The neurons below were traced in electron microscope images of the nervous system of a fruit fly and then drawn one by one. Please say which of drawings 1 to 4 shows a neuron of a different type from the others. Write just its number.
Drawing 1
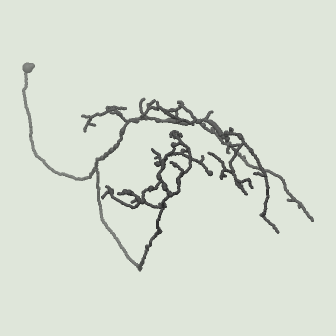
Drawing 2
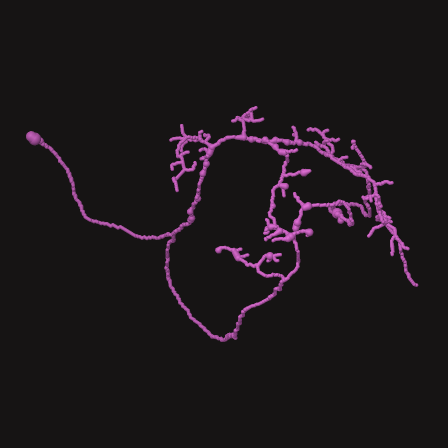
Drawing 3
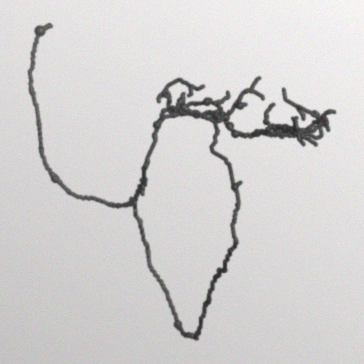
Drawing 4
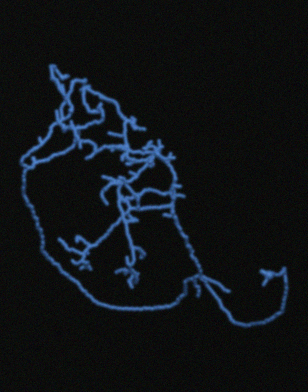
4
